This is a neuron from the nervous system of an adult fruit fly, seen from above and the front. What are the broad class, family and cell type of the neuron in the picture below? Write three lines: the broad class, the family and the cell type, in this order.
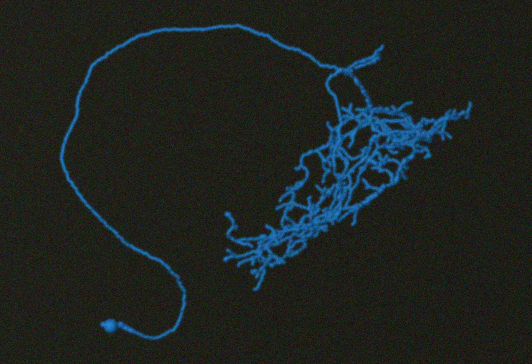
central-brain intrinsic neuron
hemilineage SLPav2
CL015_a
